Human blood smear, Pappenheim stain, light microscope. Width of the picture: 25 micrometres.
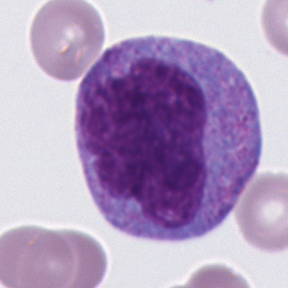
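Atypical promyelocyte in a stained smear of human peripheral blood, about 17 micrometres across, its nucleus taking up about 50% of the cell's area. Look for the nucleus sitting off-centre, toward the left side. The cytoplasm is a greyish blue-violet, with fine reddish-purple granules scattered through it. Just to the right of the nucleus, you'll find a paler zone of cytoplasm.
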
